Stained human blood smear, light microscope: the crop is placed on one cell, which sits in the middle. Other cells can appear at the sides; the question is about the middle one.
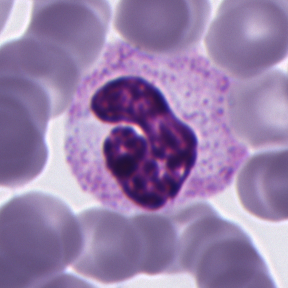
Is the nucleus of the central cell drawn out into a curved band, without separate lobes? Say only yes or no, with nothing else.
Yes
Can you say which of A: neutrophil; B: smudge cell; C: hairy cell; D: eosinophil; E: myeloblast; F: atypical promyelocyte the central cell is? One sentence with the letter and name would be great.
The cell at the heart of the crop is a neutrophil, so choose option A.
